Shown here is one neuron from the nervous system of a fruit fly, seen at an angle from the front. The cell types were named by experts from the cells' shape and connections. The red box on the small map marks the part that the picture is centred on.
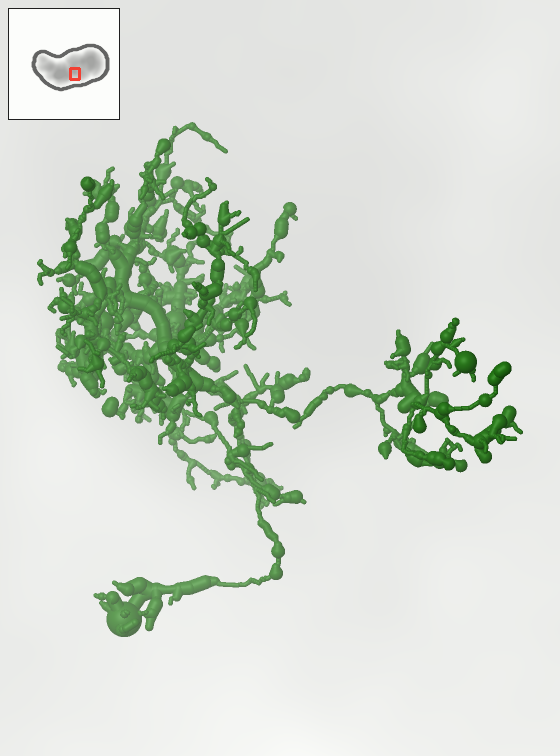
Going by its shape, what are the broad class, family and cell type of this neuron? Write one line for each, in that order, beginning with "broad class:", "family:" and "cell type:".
broad class: central-brain intrinsic neuron
family: hemilineage WEDa1
cell type: SAD021_a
